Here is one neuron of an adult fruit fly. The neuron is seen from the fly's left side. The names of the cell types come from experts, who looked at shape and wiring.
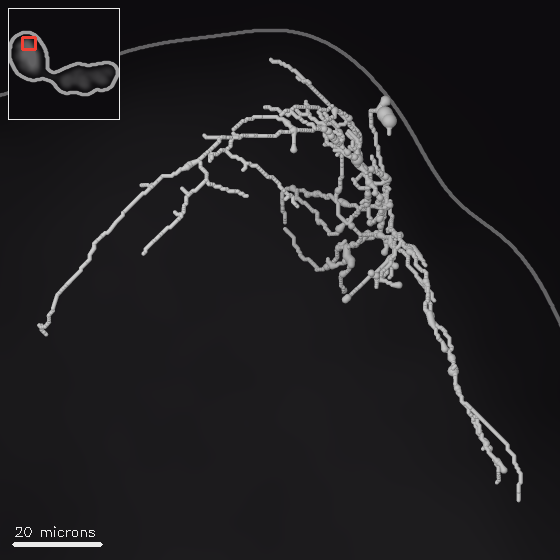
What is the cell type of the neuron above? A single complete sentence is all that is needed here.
The cell type name CB1059 applies to this neuron.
